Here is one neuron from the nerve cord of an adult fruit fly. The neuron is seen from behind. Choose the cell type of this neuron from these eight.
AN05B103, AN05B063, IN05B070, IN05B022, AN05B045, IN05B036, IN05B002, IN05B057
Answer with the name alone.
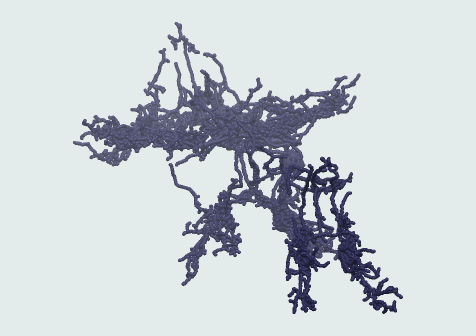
IN05B002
